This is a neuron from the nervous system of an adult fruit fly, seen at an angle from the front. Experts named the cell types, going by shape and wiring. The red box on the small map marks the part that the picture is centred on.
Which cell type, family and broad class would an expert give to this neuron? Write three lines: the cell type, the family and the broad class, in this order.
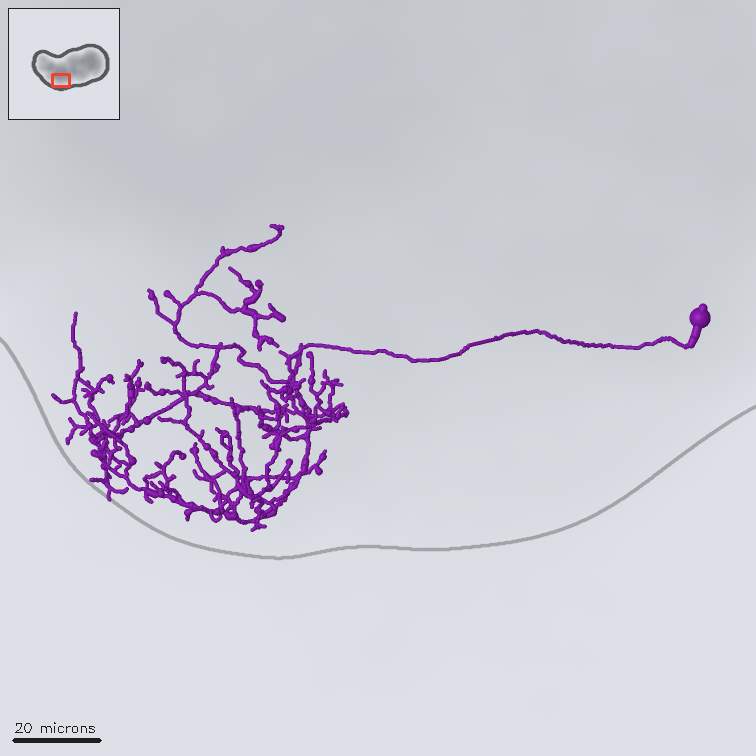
IN14A024
hemilineage 14A
nerve-cord intrinsic neuron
